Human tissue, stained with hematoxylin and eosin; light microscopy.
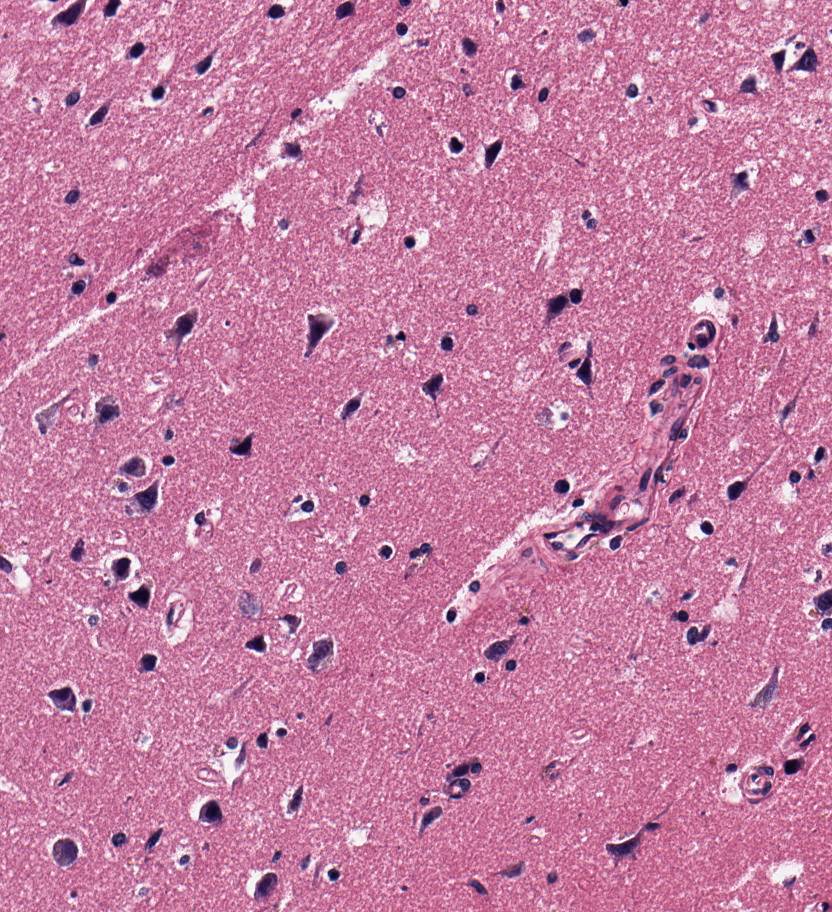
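Cerebral cortex, haematoxylin and eosin stain. Small round dark nuclei with no visible cytoplasm are scattered evenly between the neurons of this cerebral cortex. A thin pale crack crosses the upper left diagonally; no epithelium, glands or fat cells are present.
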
